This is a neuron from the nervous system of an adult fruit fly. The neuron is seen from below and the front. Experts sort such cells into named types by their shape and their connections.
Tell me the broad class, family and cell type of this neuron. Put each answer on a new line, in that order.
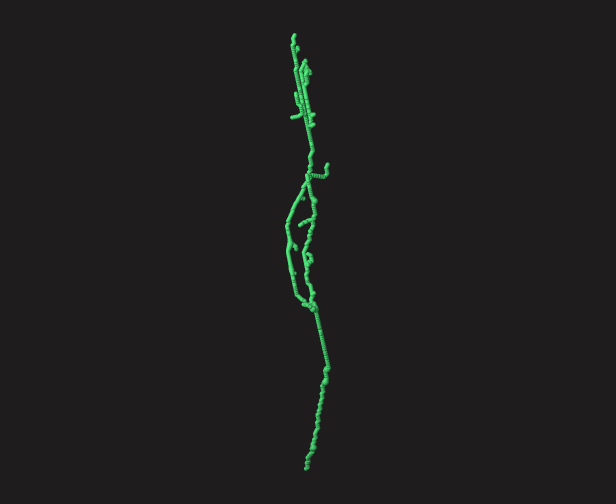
sensory neuron entering the nerve cord
class gustatory
LgLG1b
